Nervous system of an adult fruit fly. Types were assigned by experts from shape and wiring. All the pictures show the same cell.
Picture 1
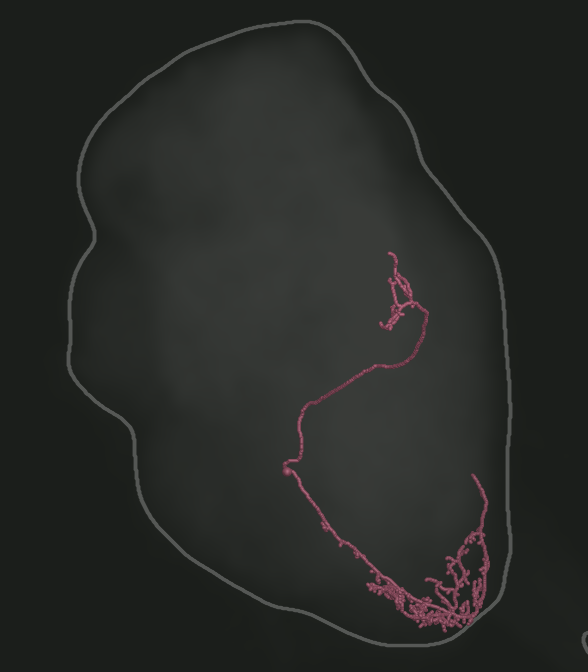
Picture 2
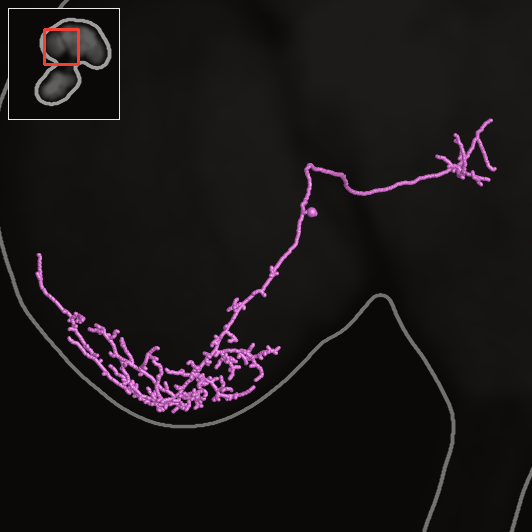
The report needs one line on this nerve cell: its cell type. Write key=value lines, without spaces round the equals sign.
cell_type=MeVP7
